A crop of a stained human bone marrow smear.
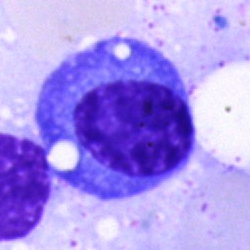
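Plasma cell (centre): its nucleus lies off-centre, toward the right side of the cell. The chromatin is dark purple and clumped into darker patches, and the cytoplasm is deep blue. Two small round clear spaces sit at the edge of the cytoplasm, one at the top and one at the lower left.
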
